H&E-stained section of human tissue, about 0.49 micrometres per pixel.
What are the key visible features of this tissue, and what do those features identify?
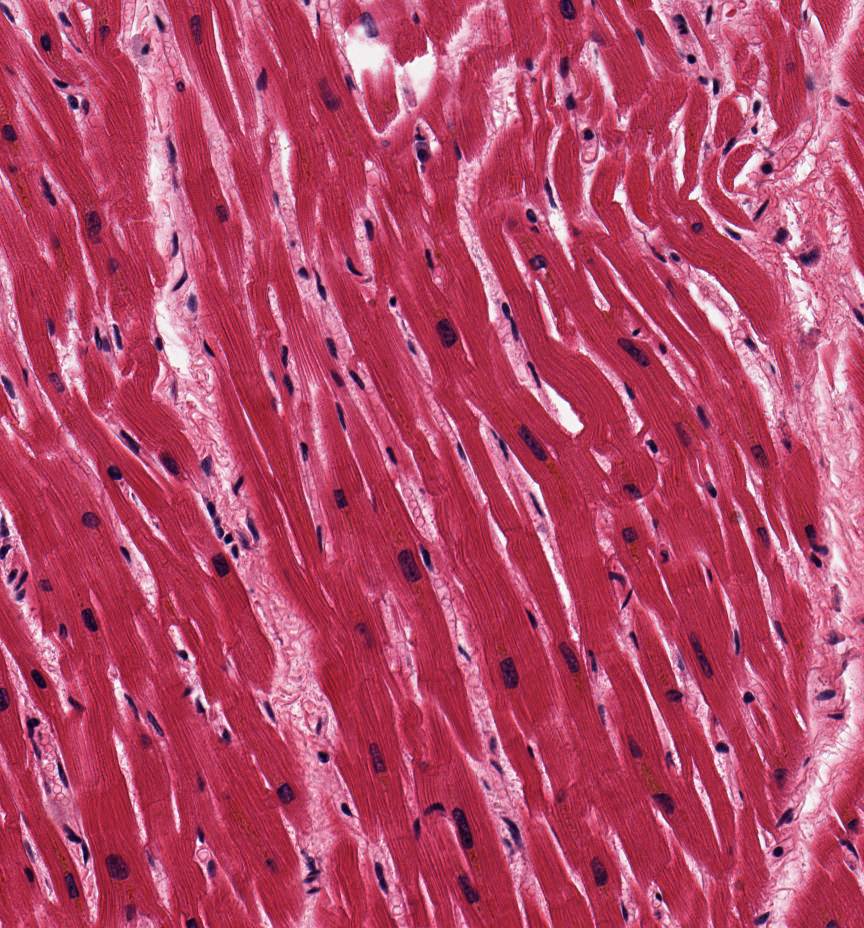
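Hmm, across the whole field the muscle fibres are elongated and cut lengthwise, running parallel roughly from top to bottom. Many branch and join their neighbours, making a network. Each muscle cell has one oval nucleus, placed centrally in the fibre. Between the fibres: thin, pale, loose connective tissue with small, dark, elongated nuclei. The tissue is the left ventricle of the heart.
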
